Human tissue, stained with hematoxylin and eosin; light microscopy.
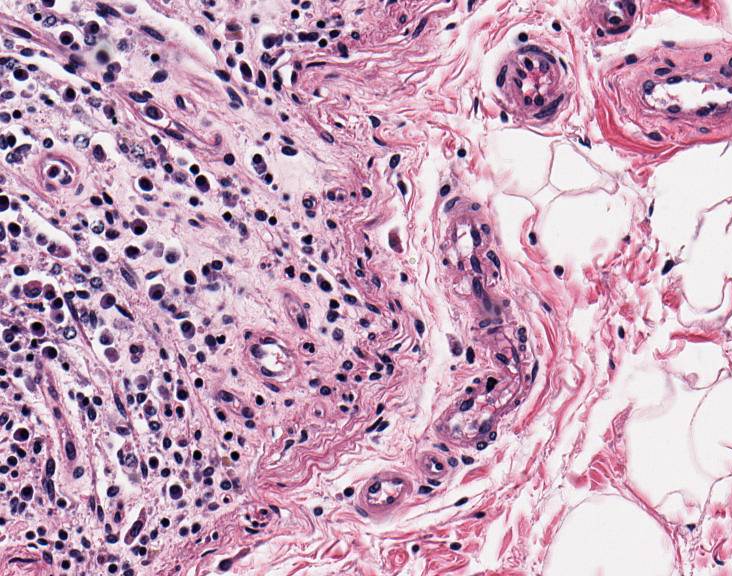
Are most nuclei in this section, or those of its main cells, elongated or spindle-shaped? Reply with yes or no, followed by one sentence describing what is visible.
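No. The infiltrate consists mostly of mononuclear cells with single round dark nuclei.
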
